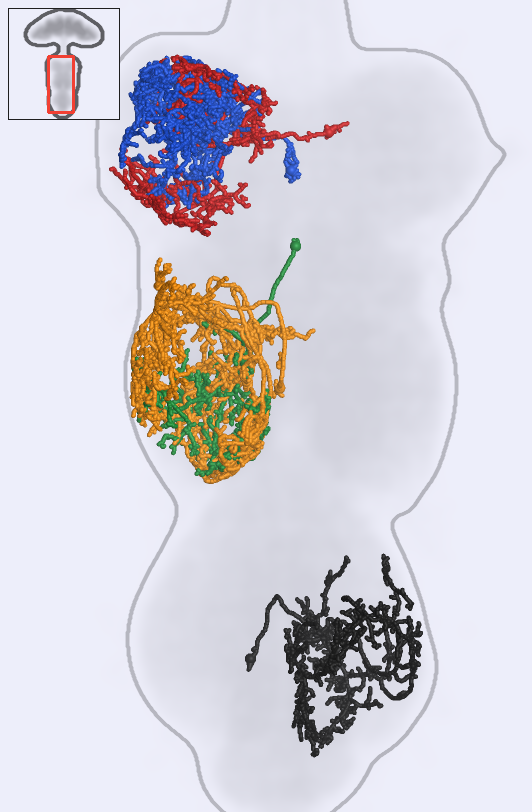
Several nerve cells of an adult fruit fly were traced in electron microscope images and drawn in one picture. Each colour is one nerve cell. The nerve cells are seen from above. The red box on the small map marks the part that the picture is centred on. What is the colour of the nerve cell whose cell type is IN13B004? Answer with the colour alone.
blue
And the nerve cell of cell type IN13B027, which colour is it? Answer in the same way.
green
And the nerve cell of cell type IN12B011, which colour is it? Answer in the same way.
orange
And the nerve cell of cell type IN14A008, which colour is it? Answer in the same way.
black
